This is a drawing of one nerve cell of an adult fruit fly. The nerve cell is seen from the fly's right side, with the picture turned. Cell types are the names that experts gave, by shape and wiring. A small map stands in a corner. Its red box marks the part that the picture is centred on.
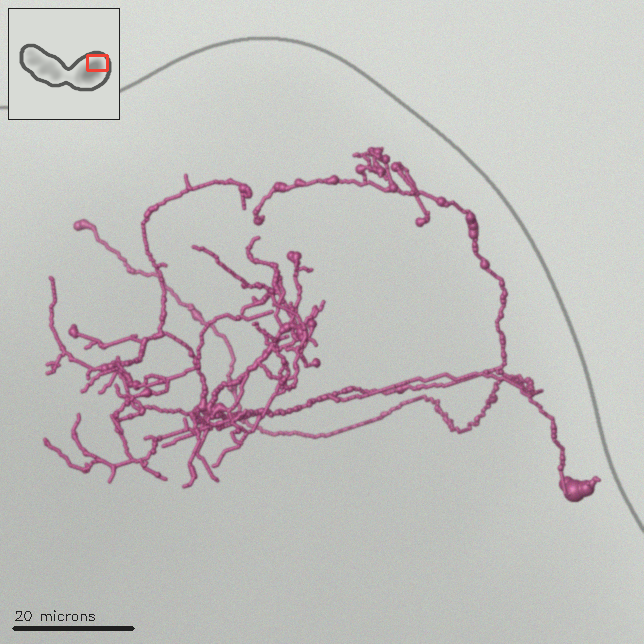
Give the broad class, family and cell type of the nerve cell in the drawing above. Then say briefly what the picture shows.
This is a central-brain intrinsic neuron. Its family is hemilineage LHd1. It is of cell type CB3608. Its cell body lies at the lower right of the picture. By the scale bar it is about 95 microns wide in this view. The picture shows dozens of branch ends.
